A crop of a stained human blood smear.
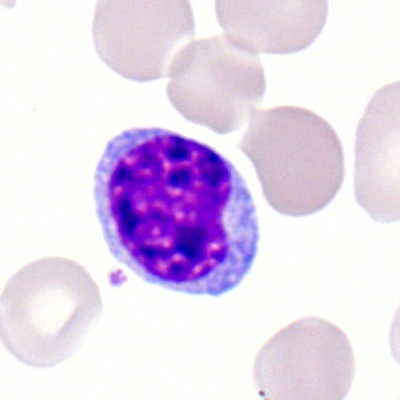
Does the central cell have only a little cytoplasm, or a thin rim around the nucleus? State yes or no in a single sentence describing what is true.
Yes, around the nucleus there is only a narrow rim of cytoplasm.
